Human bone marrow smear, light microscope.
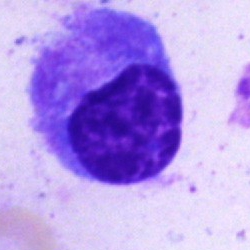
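Plasma cell, centre of the smear. First, the nucleus lies off-centre toward the lower right, its dark purple chromatin clumped with paler streaks between the clumps. Second, a moderate to generous rim of cytoplasm spreads mainly to the upper left of the nucleus. Third, the outline is ragged and frayed along the upper-left edge.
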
